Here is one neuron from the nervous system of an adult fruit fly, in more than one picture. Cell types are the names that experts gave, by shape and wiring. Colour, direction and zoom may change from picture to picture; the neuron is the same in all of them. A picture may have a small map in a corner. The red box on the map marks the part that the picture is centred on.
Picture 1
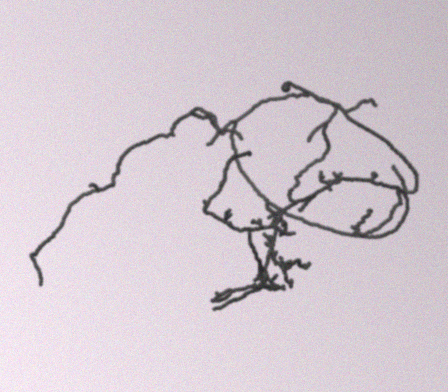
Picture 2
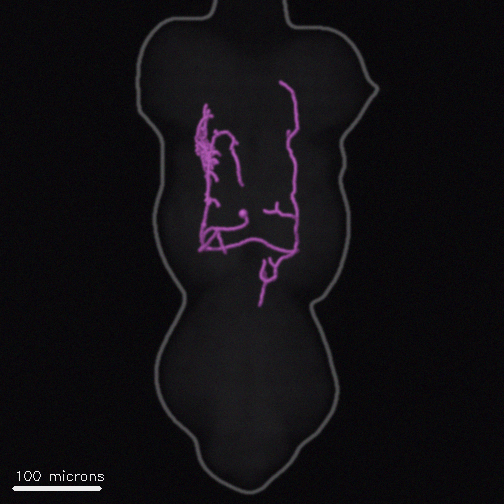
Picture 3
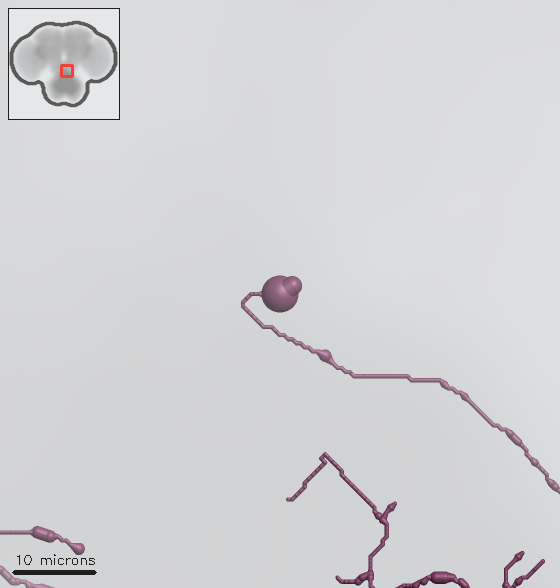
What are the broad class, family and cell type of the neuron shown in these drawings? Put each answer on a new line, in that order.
nerve-cord intrinsic neuron
hemilineage 19B
IN19B071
